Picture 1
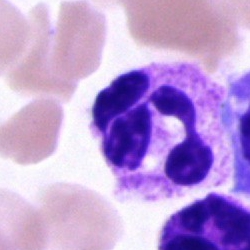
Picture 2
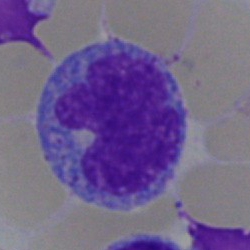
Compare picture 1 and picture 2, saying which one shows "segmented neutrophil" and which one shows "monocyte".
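Identification: picture 1 is the segmented neutrophil, picture 2 the monocyte. Outline: picture 1 is roughly round with a slightly irregular edge, while picture 2 is round and smooth. Nucleus shape: in picture 2, a deep indentation on the left side gives the nucleus a kidney shape.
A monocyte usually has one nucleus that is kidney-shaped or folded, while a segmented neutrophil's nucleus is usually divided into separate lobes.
Chromatin: picture 1 shows dark purple, densely clumped chromatin, whereas in picture 2 it is moderately clumped rather than fine and even.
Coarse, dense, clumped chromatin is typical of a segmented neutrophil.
Nucleoli: none can be seen in either nucleus.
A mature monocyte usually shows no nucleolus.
Cytoplasm: in picture 2 the rim is widest on the left side of the cell and has a finely speckled texture.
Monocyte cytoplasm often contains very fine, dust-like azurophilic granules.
Surroundings: parts of other nucleated cells are cut off at the right edge and bottom right of picture 1.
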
